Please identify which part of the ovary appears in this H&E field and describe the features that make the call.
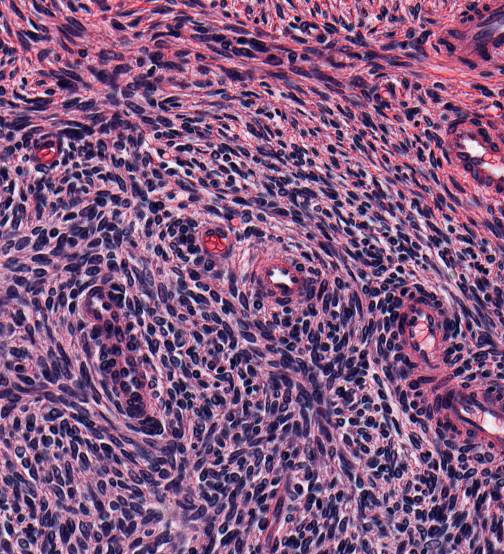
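Ovarian cortex occupies the entire field. Densely packed spindle cells run in short interlacing fascicles and swirls.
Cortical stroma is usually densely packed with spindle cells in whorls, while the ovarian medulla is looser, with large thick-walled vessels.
Nuclei are dark, elongated to oval, with scant pale pink cytoplasm. Around the small central vessels the cells wrap in concentric layers.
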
